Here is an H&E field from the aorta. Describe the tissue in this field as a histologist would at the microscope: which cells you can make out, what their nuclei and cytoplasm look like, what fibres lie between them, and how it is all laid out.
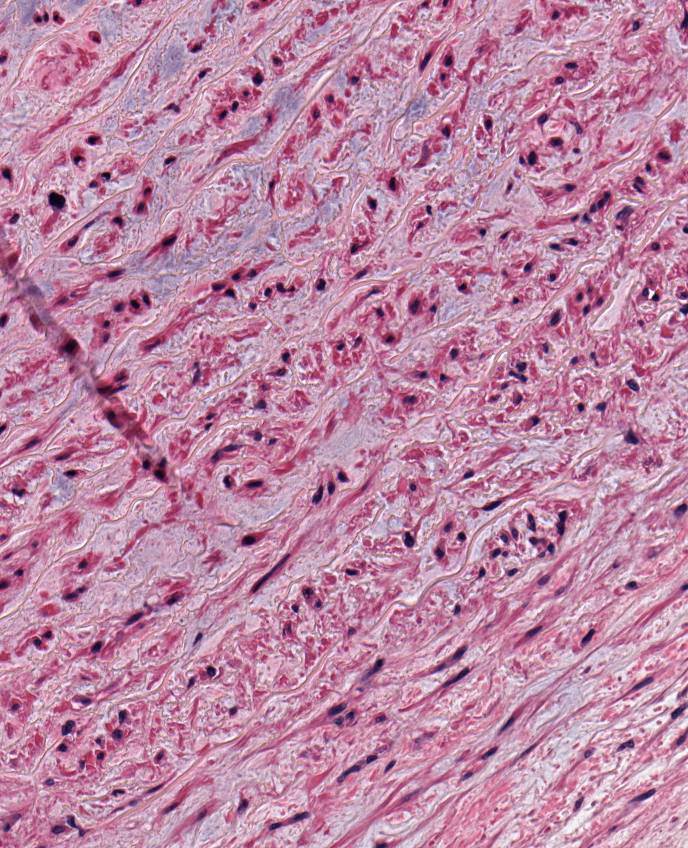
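Pale blue-grey patches of ground substance are scattered among pink fibres. Most nuclei are small, dark and oval to spindle-shaped. Right of centre and slightly below the middle, several nuclei gather into a small clustered nest. No fat cells are present.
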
